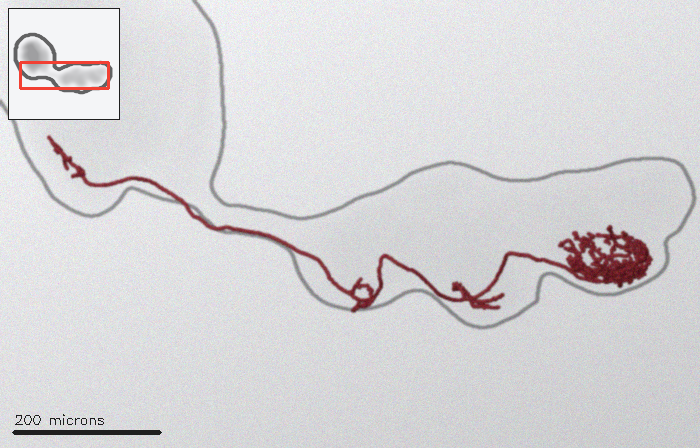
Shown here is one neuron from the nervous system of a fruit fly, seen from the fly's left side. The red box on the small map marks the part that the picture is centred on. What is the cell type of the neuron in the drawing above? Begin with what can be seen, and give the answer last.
Its cell body lies on the right of the picture. From left to right in the picture it spans about 850 microns. Its broad class is ascending neuron. The cell type is AN01B004.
